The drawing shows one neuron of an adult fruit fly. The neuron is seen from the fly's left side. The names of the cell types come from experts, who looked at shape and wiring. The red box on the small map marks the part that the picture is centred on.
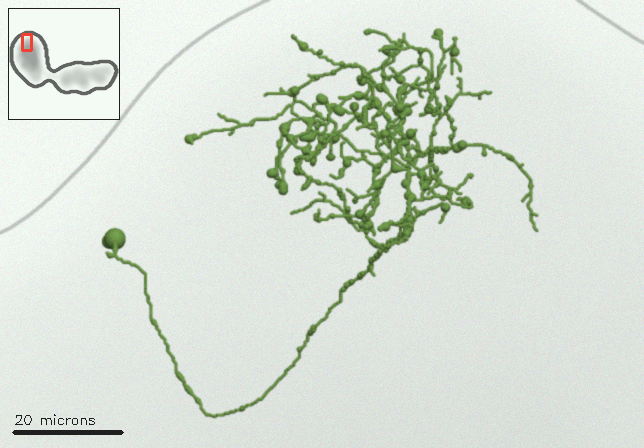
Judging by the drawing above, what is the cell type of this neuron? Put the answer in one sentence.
The cell type is CB3175.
